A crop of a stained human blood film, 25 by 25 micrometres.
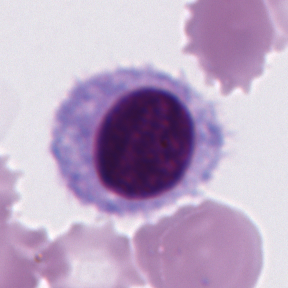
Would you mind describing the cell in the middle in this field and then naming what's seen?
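Many short, fine projections stand all around a ragged cell edge. The nucleus is oval, smoothly outlined and without a notch, and shows no nucleoli. No distinct coloured granules appear in the cytoplasm. The cell is a hairy cell.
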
